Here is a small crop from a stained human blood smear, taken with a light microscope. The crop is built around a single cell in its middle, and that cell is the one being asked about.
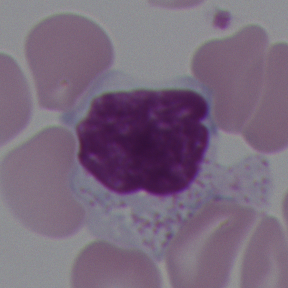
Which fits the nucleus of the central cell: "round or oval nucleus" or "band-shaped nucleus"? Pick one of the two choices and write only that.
Round or oval nucleus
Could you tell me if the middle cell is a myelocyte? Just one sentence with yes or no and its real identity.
No, instead of being a myelocyte, the middle cell is a large granular lymphocyte.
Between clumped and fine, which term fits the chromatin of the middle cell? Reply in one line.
Take a look at the chromatin, which is coarsely clumped.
